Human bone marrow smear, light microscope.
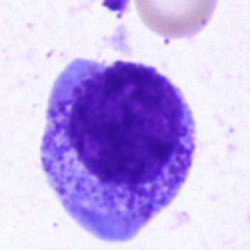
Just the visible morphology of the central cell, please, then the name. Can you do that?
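Taller than it is wide, the cell has an oval outline. Its nucleus lies in the upper part of the cell, and the chromatin is dense and dark purple. Along the lower edge, the cytoplasm forms a pale blue band without granules. The cell is a promyelocyte.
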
